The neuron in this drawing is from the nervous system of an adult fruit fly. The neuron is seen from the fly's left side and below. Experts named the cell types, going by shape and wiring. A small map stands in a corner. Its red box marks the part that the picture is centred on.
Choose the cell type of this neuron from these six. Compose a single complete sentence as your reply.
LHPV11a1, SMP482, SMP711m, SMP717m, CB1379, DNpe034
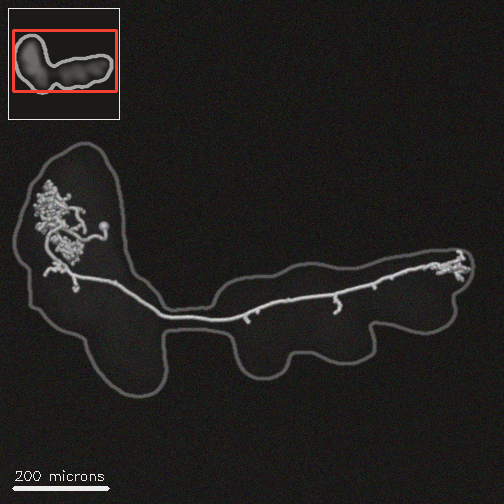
The neuron is of cell type DNpe034.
